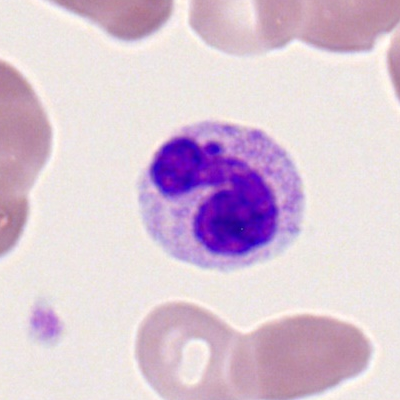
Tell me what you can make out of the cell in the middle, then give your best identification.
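In the nucleus, the chromatin is dark purple and coarsely condensed, and no nucleoli are visible. Fine lilac granules dot the cytoplasm evenly; no vacuoles are present. The cell is a segmented neutrophil.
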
